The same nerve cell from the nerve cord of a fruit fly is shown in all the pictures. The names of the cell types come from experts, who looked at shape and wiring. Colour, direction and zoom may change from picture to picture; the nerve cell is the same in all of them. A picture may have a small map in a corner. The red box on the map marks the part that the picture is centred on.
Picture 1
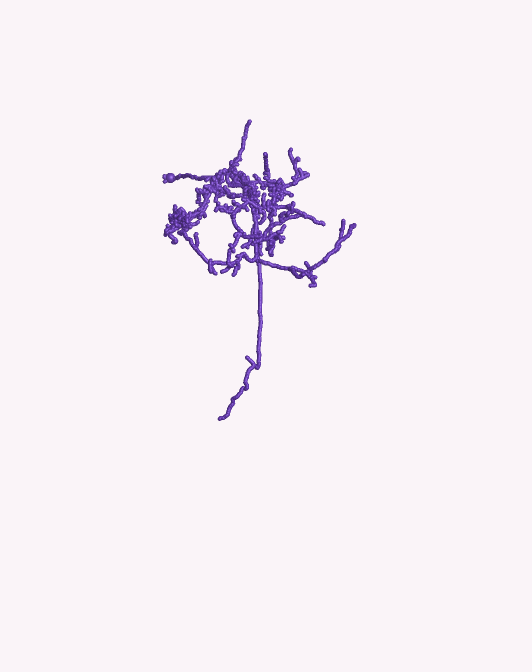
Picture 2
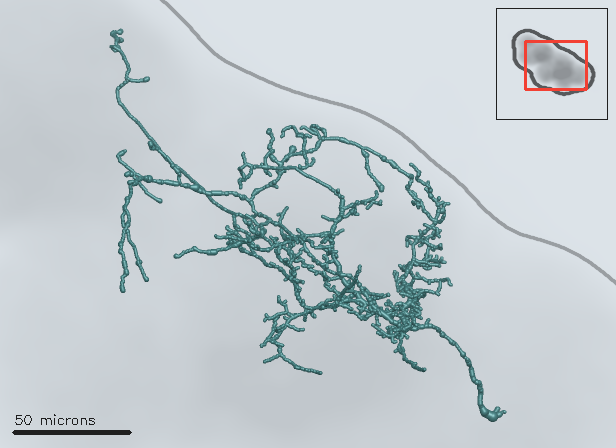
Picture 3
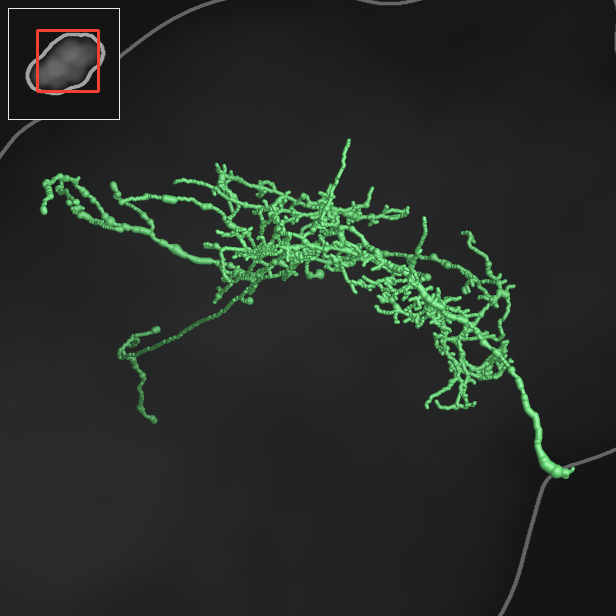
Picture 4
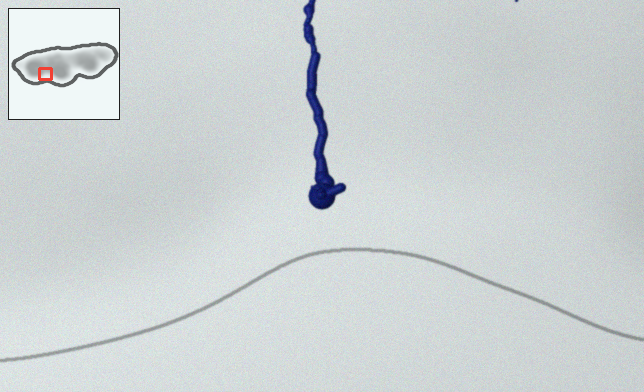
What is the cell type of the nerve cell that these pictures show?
vPR6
